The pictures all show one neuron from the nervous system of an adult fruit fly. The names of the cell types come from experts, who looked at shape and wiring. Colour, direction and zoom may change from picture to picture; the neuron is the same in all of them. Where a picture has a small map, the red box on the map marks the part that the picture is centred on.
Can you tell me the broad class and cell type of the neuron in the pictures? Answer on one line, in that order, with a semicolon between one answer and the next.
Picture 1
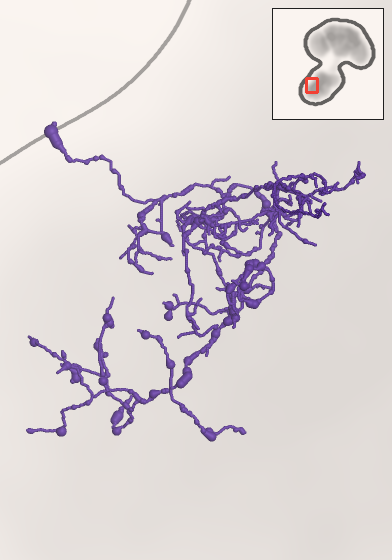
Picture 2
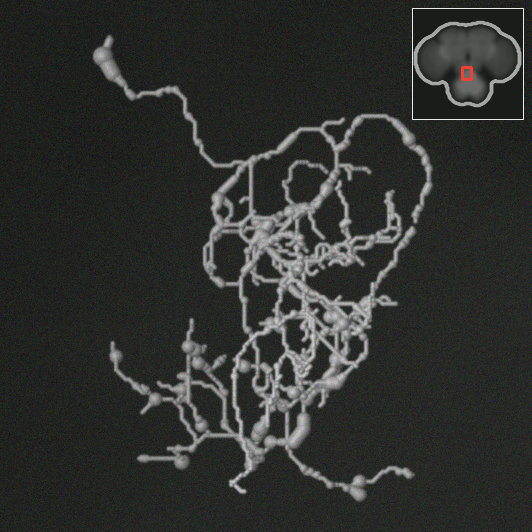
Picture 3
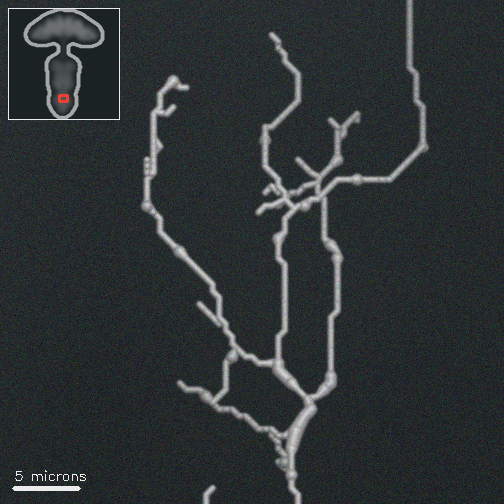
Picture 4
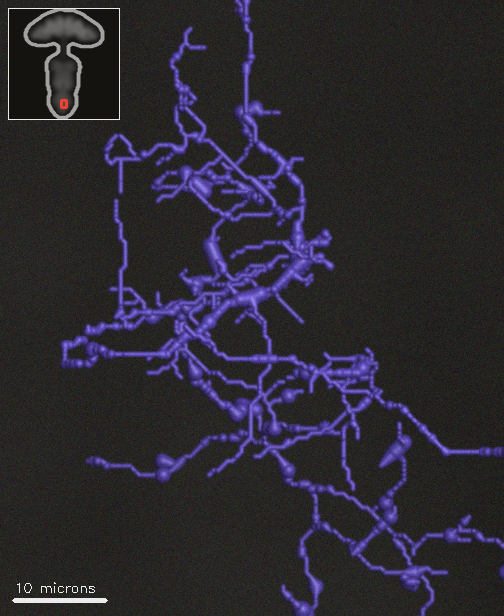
nerve-cord intrinsic neuron; INXXX436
